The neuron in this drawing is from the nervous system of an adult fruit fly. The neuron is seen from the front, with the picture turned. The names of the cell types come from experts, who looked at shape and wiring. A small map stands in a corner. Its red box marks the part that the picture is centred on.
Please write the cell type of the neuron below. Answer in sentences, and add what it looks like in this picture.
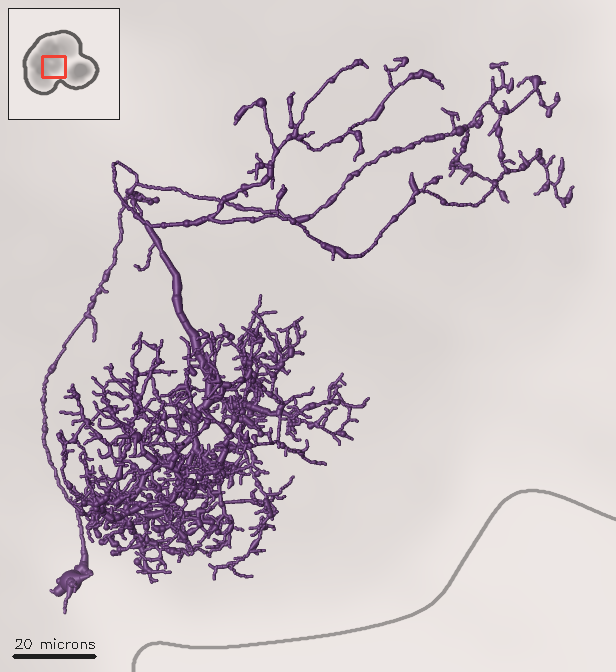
The cell type is GNG513. This is a central-brain intrinsic neuron. From top to bottom in the picture it spans about 140 microns. The picture shows more than a hundred branch ends.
